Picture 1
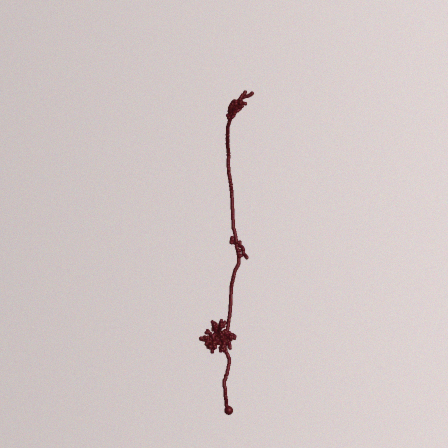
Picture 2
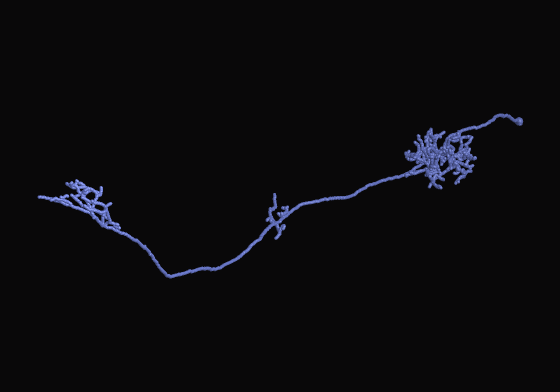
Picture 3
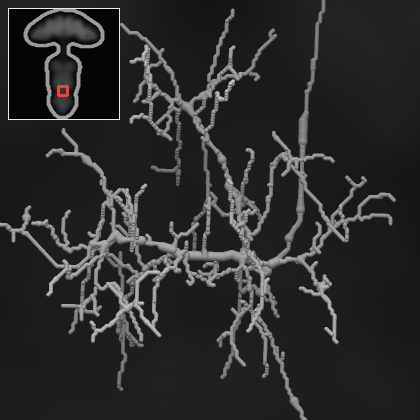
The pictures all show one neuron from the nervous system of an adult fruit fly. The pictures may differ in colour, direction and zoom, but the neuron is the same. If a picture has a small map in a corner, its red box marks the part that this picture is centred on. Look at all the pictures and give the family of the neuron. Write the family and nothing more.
hemilineage 03B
